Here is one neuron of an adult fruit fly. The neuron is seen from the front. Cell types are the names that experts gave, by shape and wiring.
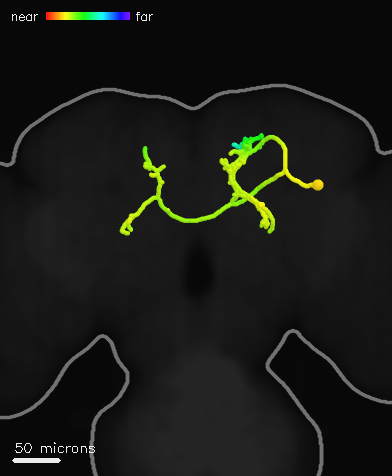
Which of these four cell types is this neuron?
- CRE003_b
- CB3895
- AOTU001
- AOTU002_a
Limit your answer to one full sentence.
This neuron is included in the cell type CRE003_b.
